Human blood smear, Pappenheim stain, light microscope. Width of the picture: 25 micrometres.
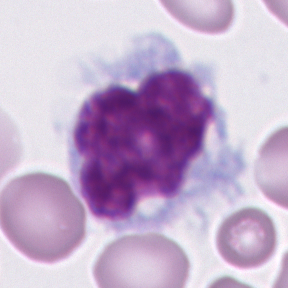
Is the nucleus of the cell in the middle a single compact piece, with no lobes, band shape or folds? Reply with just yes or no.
No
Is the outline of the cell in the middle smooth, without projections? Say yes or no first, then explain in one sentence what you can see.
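No. The cell border breaks into fine, hair-like wisps, most plainly along the top and right side.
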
